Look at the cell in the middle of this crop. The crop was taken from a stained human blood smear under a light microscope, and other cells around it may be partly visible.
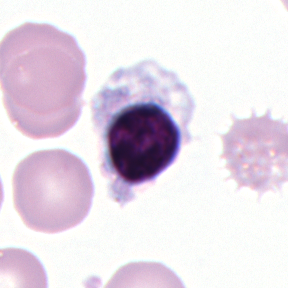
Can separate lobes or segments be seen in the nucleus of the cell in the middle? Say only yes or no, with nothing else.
No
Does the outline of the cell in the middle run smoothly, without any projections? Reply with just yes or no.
No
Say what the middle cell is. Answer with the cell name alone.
erythroblast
